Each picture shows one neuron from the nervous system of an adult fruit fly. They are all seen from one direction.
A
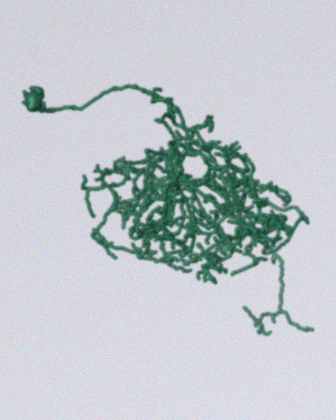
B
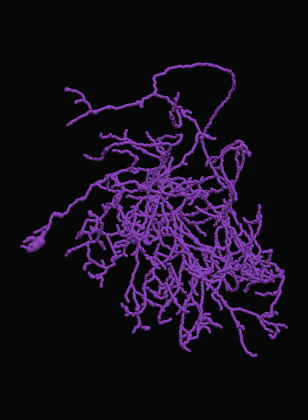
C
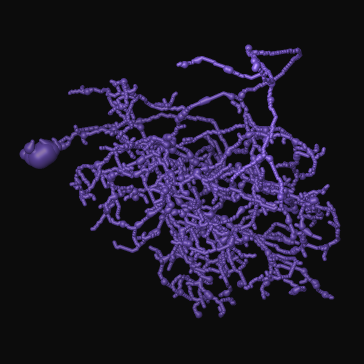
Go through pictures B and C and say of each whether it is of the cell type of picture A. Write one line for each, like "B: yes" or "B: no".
B: yes
C: yes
